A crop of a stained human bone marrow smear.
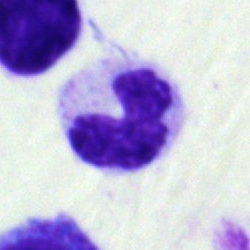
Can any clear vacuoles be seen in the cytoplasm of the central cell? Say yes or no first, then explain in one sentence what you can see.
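No. The cytoplasm contains no clear vacuoles.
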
